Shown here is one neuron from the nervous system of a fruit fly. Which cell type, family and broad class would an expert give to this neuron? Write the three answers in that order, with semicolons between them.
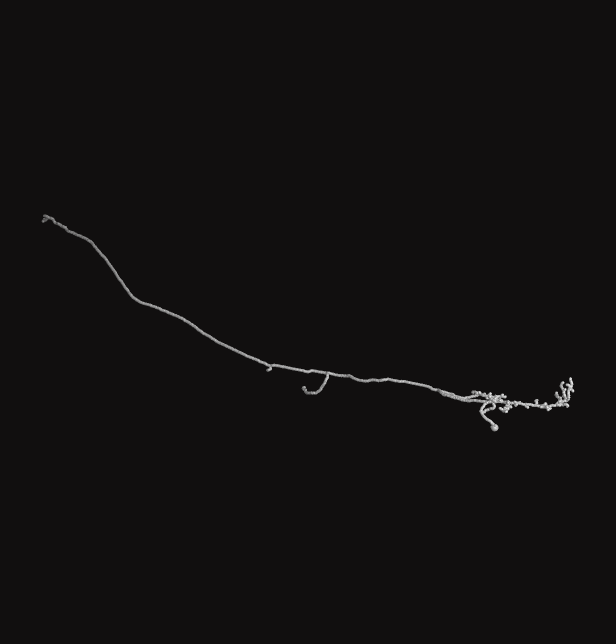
AN10B037; hemilineage 10B; ascending neuron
